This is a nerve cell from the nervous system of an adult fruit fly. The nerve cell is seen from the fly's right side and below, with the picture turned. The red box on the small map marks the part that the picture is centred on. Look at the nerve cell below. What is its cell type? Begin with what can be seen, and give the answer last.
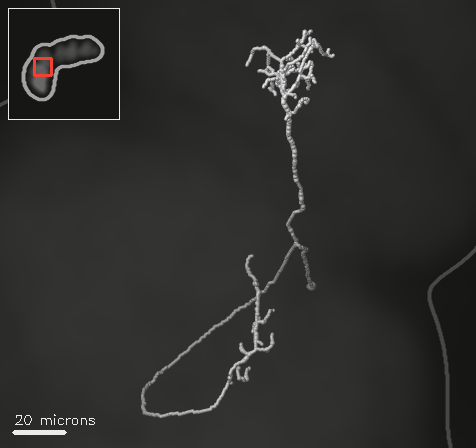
By the scale bar it is about 150 microns tall in this view. As drawn here it is taller than it is wide. It is a visual projection neuron. Its cell type is LC6.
